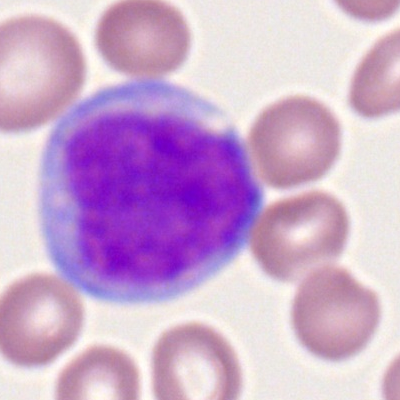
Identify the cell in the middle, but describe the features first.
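First, the nucleus: it is large, fills most of the cell and sits off-centre toward the right side. Next, the chromatin: dark purple and coarsely clumped. Last, the cytoplasm: pale blue. The cell is a myeloblast.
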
